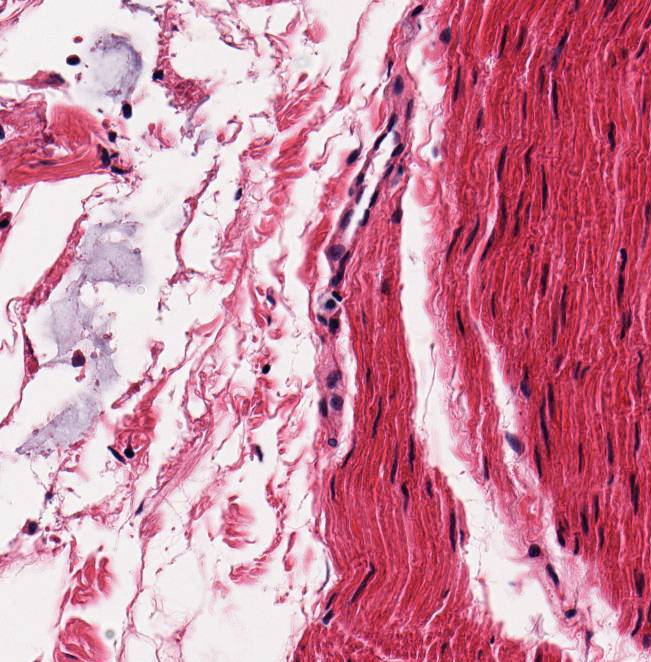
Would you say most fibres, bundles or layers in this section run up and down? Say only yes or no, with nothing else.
Yes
